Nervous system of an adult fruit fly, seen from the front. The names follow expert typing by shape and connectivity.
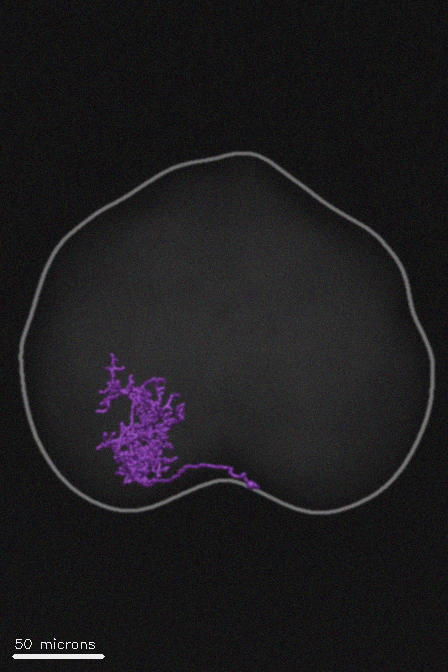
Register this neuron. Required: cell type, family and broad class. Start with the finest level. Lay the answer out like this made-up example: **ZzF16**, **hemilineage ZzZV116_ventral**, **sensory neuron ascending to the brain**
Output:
**IN13B019**, **hemilineage 13B**, **nerve-cord intrinsic neuron**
